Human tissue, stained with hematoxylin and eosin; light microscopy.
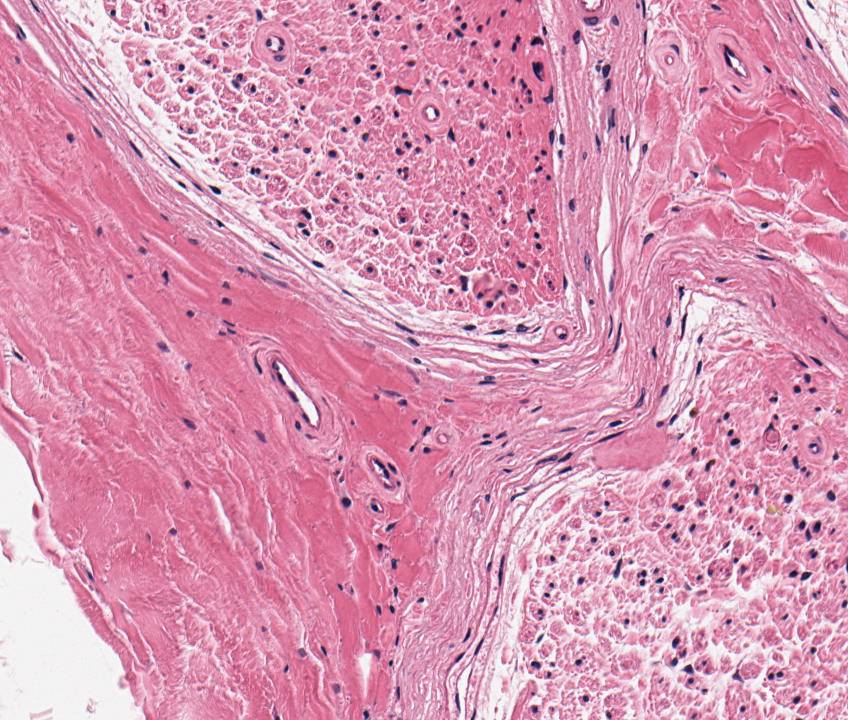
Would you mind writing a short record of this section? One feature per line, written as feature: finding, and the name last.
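Fibres: cut across, many small round profiles in both fascicles
Fascicle wrapping: layers of flattened cells, elongated nuclei parallel to its edge
Scattered nuclei: small, dark, single, among fibres throughout both fascicles
Left of field: dense wavy pink collagen, sparse spindle-shaped nuclei
Name: tibial nerve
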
